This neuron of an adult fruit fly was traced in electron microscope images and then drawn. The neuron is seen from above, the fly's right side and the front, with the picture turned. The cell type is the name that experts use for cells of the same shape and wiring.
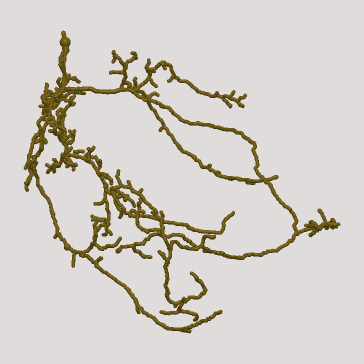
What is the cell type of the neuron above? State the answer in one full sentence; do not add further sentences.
This particular neuron has the cell type IN04B038.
